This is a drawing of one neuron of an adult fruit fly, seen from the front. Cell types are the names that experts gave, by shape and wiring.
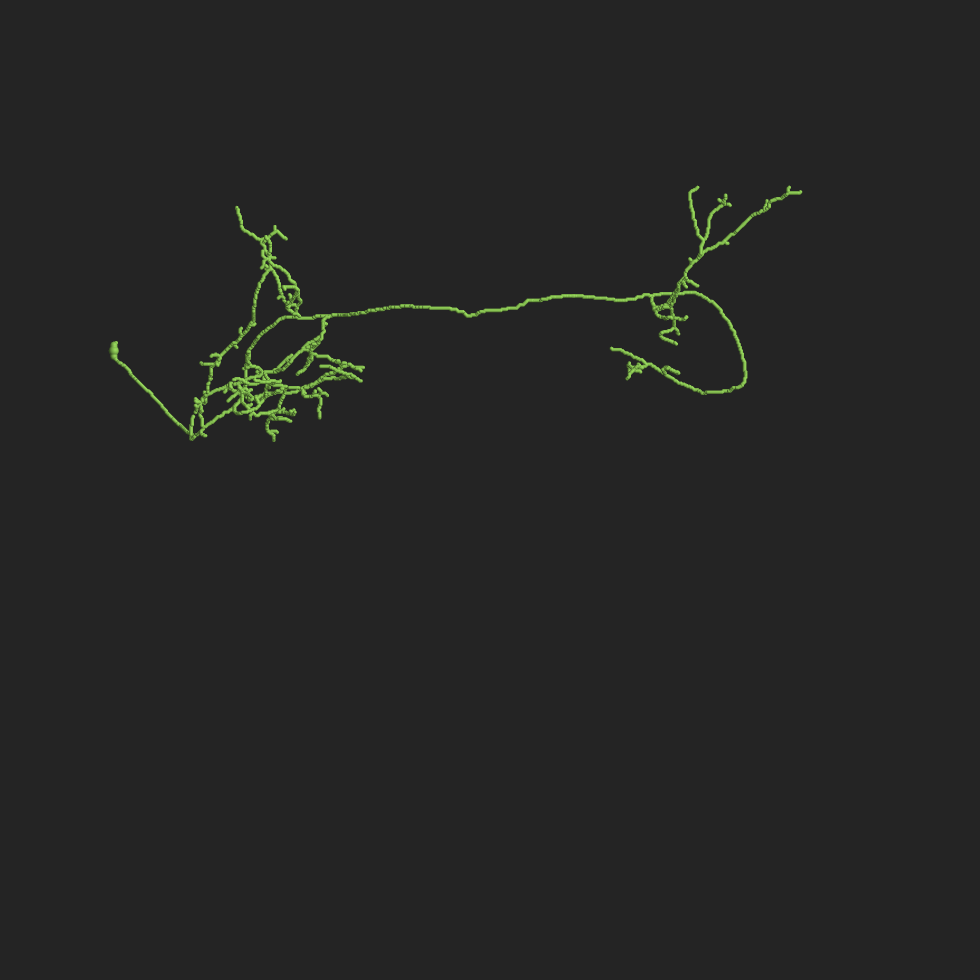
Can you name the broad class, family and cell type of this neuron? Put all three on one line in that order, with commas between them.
central-brain intrinsic neuron, hemilineage VPNp&v1_posterior, PLP154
